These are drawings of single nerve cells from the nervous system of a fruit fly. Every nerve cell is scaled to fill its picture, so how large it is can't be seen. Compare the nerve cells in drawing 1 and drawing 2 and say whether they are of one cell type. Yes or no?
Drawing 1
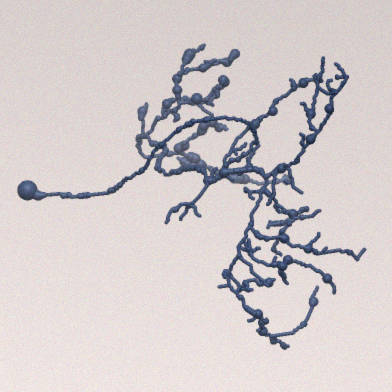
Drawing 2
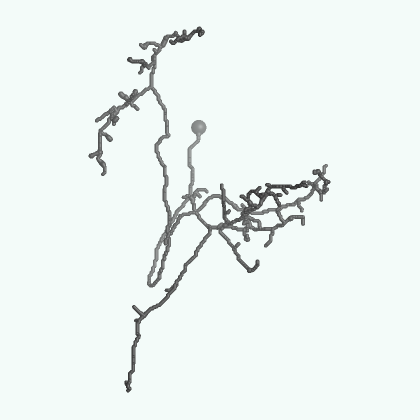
yes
